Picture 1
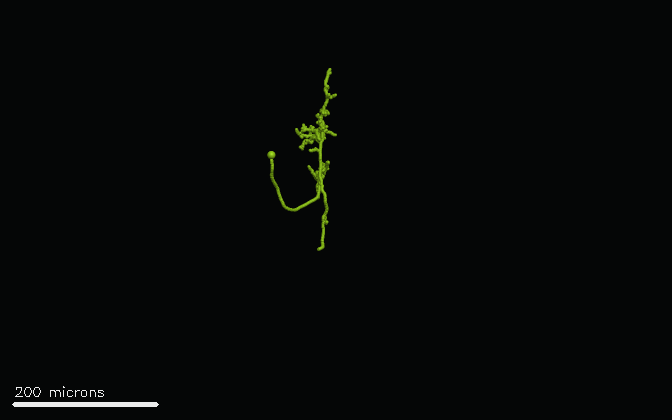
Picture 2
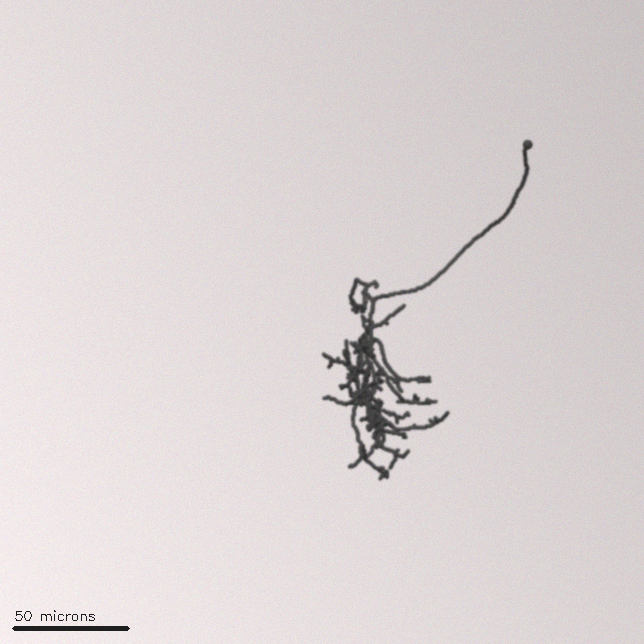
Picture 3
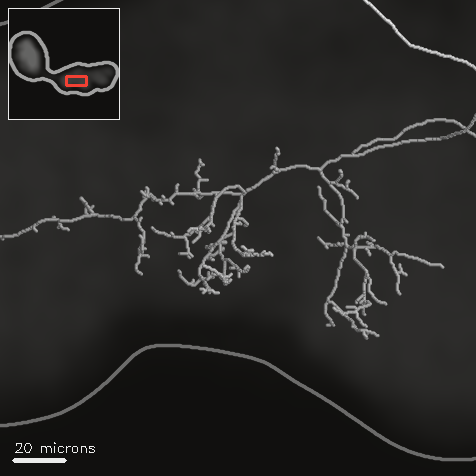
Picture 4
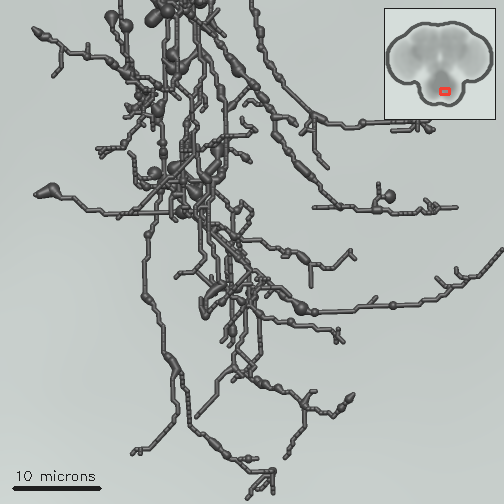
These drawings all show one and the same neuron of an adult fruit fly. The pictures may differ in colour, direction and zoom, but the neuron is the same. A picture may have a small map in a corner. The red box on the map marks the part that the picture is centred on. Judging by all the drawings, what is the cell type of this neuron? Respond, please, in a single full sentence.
The cell type name IN11A042 applies to this neuron.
